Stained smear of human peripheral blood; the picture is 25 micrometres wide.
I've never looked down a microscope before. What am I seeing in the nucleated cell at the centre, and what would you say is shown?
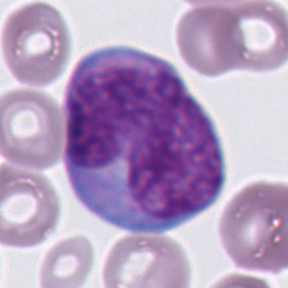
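Outline smooth and rounded, without surface projections. Size about 17 by 14 micrometres. Nucleus bent into a broad horseshoe, notch opening toward the lower left; it fills about 70% of the cell's area. Chromatin purple and lacy, with many small lighter gaps instead of solid dark blocks. No distinct coloured granules in the cytoplasm. Cell: atypical promyelocyte.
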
